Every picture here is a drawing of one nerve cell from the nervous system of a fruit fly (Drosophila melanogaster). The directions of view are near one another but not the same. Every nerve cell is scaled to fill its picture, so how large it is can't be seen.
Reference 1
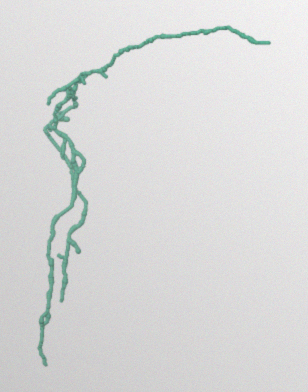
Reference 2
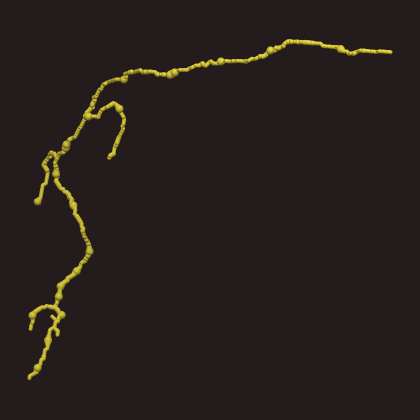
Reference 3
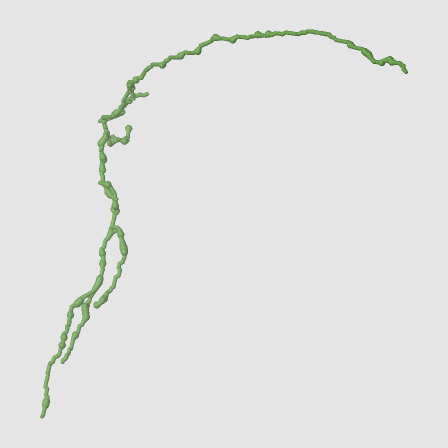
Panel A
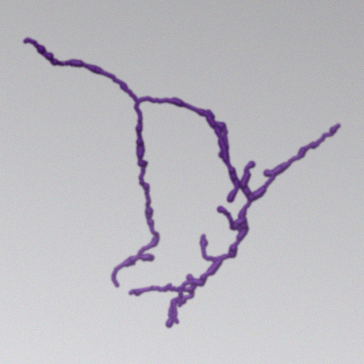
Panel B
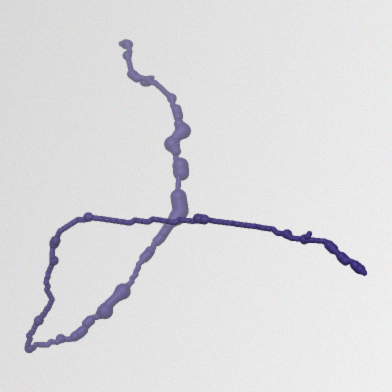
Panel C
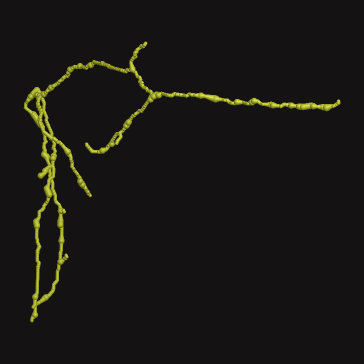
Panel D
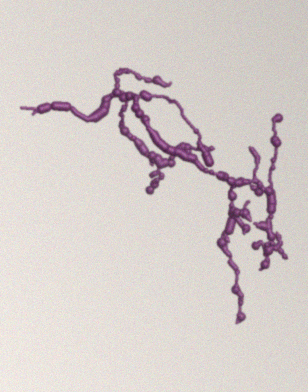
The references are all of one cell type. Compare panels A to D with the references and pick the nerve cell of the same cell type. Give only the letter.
C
